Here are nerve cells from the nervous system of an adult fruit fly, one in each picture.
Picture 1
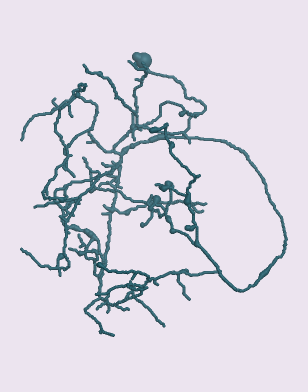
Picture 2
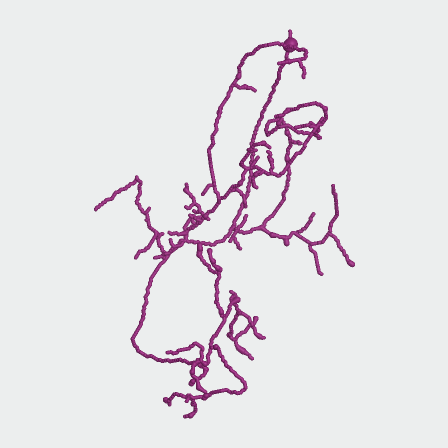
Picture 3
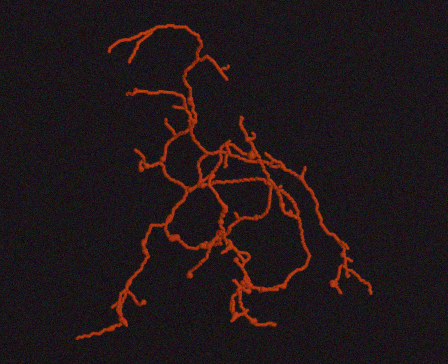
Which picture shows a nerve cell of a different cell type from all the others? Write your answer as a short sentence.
Picture 1 is the odd one out.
